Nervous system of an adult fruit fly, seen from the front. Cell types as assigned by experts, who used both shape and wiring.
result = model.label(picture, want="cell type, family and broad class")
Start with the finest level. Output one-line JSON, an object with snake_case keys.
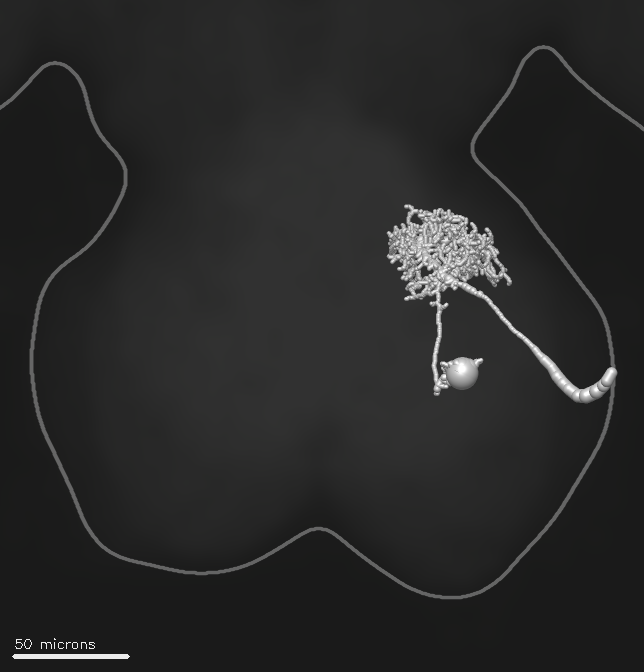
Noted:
{"cell_type": "MNnm13", "family": "hemilineage 16B", "broad_class": "motor neuron of the nerve cord"}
